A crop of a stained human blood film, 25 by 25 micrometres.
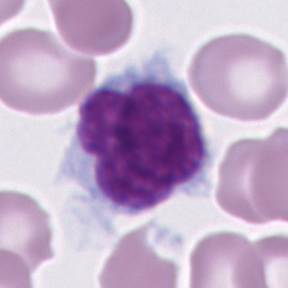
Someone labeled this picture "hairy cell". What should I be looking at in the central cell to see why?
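Start with the edge, where fine, hair-like cytoplasmic projections fray the outline; that goes well with a hairy cell.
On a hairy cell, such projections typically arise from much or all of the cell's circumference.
Here, though, they are longest and most numerous on the lower left side, and that uneven spread fits the name less well. The cytoplasm is pale greyish blue, which also goes with it.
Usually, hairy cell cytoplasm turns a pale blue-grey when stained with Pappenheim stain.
The nucleus has a lumpy, lobulated outline with several rounded bulges, and it is about 11 micrometres across.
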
